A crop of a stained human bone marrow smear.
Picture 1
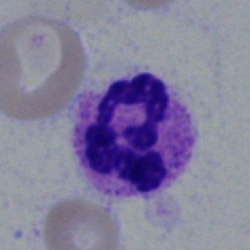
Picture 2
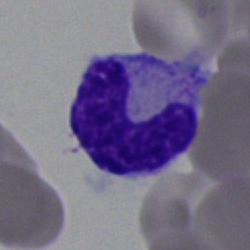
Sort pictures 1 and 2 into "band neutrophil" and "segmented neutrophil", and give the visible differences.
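Picture 1 shows the segmented neutrophil, picture 2 the band neutrophil. In 1 the nucleus forms several lobes looped around a pale central space; in 2 it is one deep horseshoe, its notch opening toward the upper right.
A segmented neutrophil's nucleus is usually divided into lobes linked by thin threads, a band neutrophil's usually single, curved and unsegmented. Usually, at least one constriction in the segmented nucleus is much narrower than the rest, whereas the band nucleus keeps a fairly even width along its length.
The cytoplasm differs too: pinkish-lilac with fine granules in 1, pale lilac-grey in 2.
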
